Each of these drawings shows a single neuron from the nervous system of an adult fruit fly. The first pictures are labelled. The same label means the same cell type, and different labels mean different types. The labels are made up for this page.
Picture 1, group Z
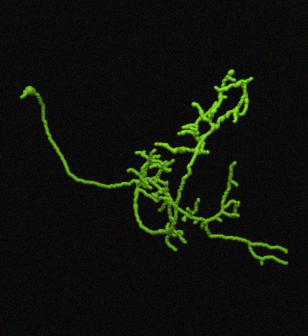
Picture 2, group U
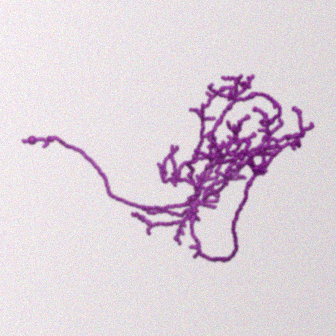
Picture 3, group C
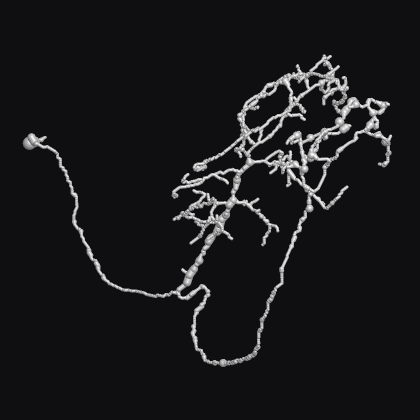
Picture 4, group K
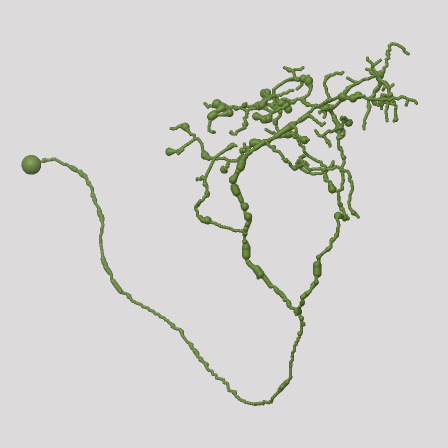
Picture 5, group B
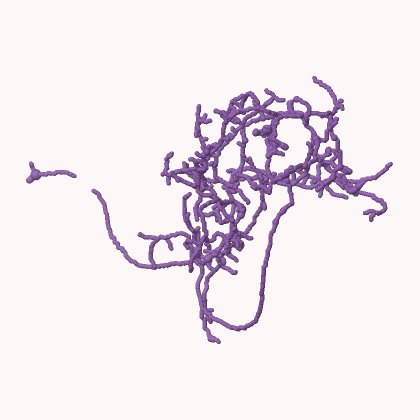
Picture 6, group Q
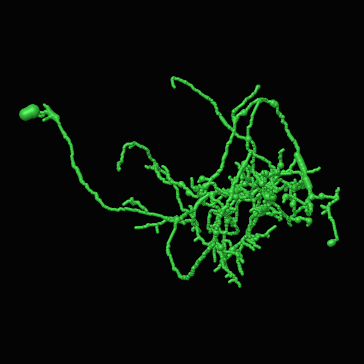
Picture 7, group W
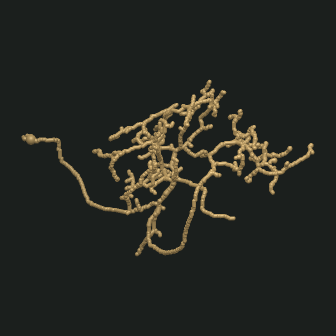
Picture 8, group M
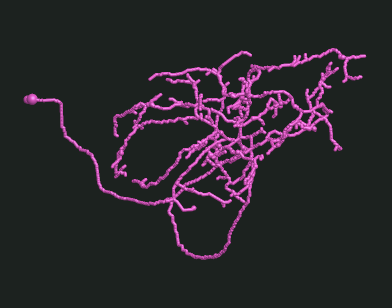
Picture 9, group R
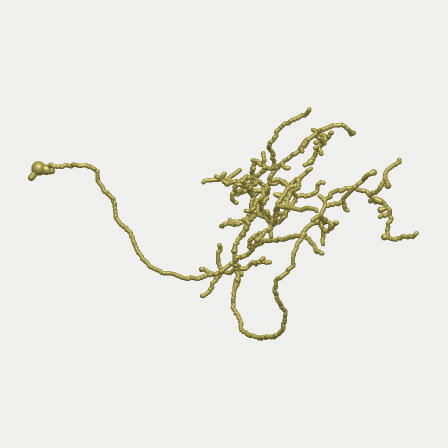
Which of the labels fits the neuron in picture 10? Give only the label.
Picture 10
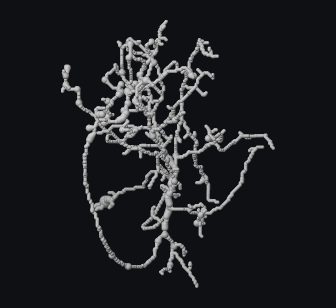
group U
